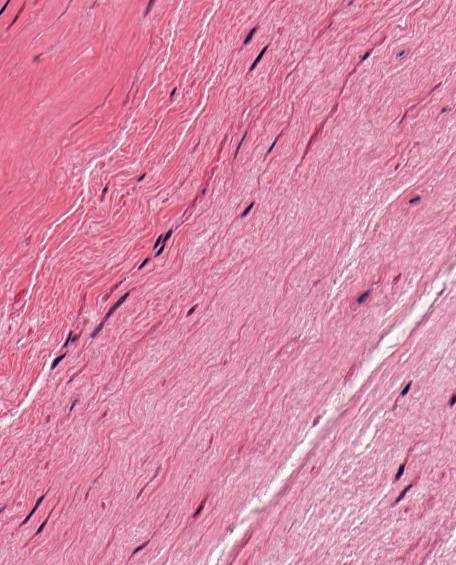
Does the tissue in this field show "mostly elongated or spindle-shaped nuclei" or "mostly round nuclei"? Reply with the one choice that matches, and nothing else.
Mostly elongated or spindle-shaped nuclei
